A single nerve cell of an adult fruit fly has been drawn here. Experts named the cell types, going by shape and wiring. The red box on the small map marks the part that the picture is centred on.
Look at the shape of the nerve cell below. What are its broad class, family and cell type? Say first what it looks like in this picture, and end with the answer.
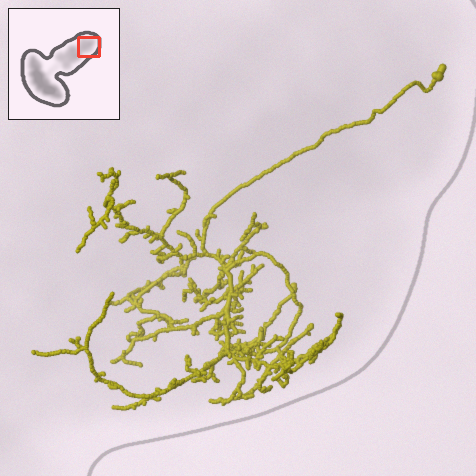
It is in the nerve cord and does not reach the brain. The cell body is at the upper right of the picture. The picture shows dozens of branch ends. It is a nerve-cord intrinsic neuron. Its family is hemilineage 03A. It is of cell type IN03A048.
